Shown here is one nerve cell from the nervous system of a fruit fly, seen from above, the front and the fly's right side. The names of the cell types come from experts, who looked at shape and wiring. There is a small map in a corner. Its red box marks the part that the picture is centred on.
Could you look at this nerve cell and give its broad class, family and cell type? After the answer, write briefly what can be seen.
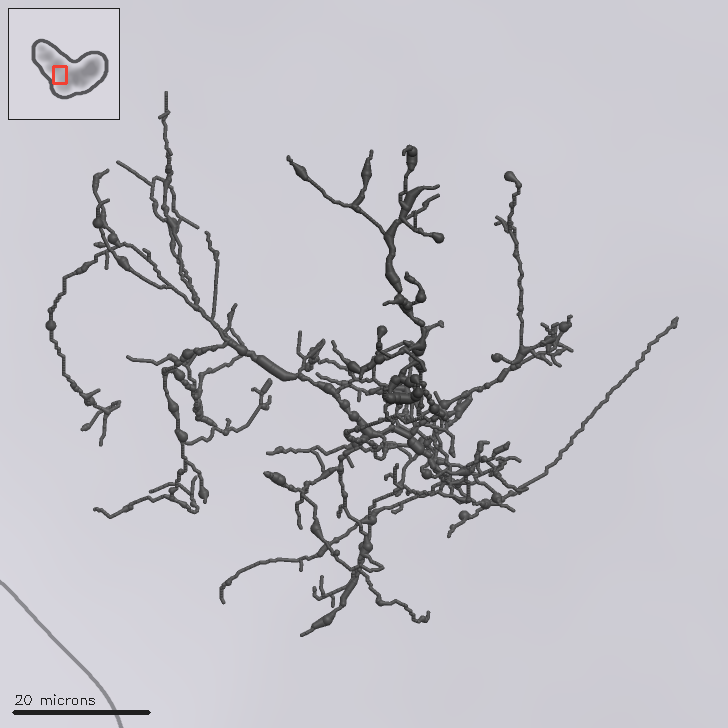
This is a nerve-cord intrinsic neuron. Its family is hemilineage 13B. It is of cell type IN13B068. No cell body is drawn. From left to right in the picture it spans about 95 microns. The picture shows dozens of branch ends.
